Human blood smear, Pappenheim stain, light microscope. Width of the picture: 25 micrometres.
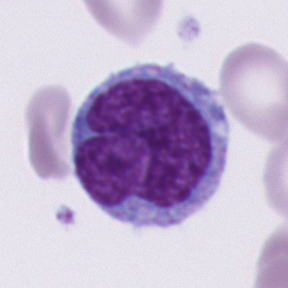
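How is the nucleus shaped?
Folded into several lobes by clefts; one cleft cuts in deeply from the left side. Nucleus about 12 micrometres across in a cell about 14 micrometres across, filling about 70% of the cell's area.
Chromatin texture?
Finely mottled, not in coarse dark clumps.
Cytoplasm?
Pale greyish blue, holding fine, faint pinkish-purple granules, most visible at the bottom.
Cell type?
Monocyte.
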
